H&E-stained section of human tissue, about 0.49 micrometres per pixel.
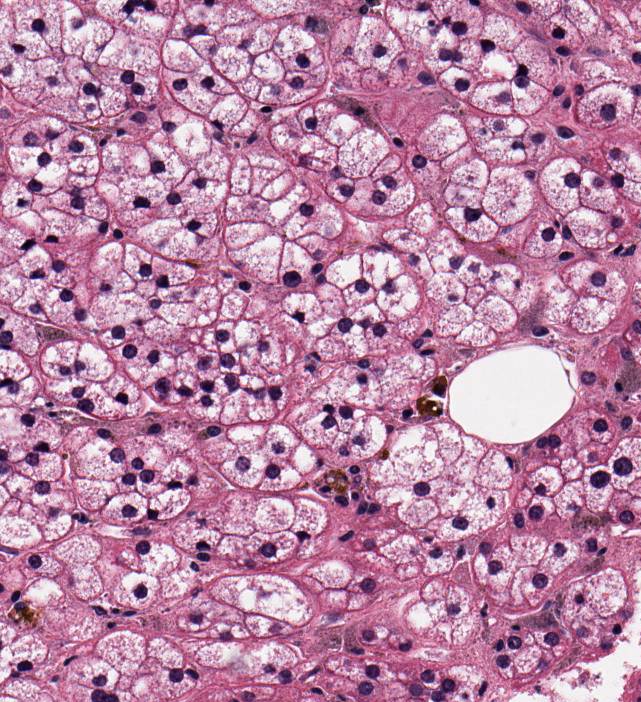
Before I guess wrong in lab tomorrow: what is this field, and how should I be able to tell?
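This is the zona fasciculata of the adrenal gland. Its cells have abundant pale cytoplasm, clear to finely bubbly.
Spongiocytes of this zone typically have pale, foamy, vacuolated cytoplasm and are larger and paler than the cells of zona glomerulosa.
Neighbouring cells are sharply outlined by thin pink boundaries, and the partitions between nests are delicate pink strands, with no broad fibrous bands.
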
